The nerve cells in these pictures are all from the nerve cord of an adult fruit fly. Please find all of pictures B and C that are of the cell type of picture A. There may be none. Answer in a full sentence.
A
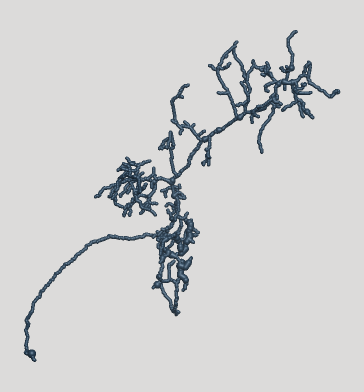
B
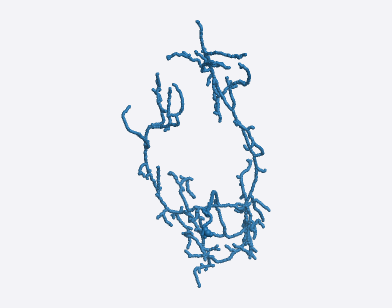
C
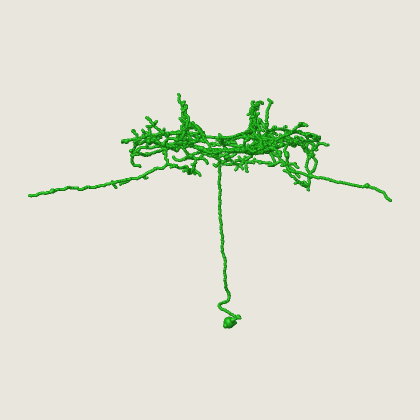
None of them is of the same cell type.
